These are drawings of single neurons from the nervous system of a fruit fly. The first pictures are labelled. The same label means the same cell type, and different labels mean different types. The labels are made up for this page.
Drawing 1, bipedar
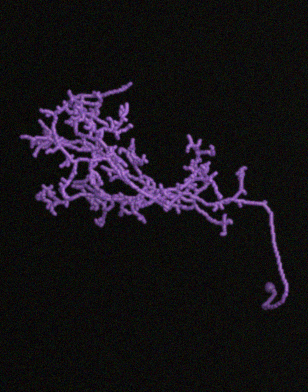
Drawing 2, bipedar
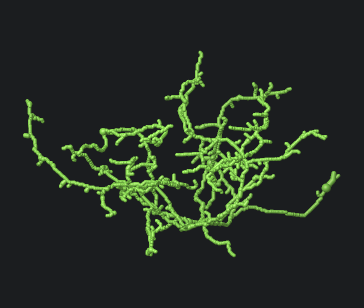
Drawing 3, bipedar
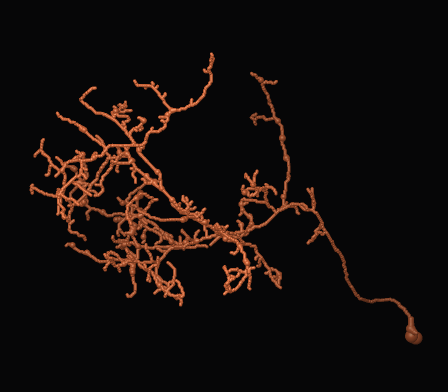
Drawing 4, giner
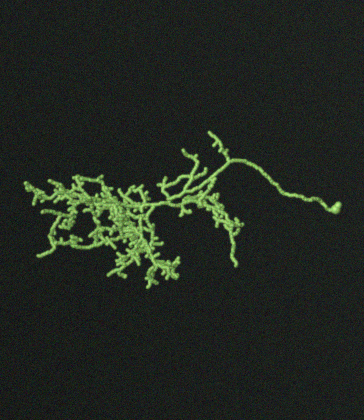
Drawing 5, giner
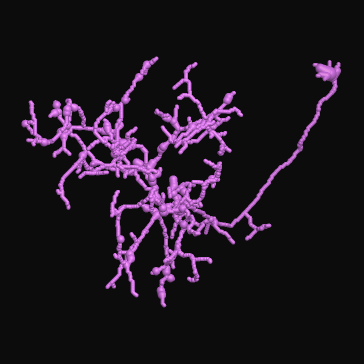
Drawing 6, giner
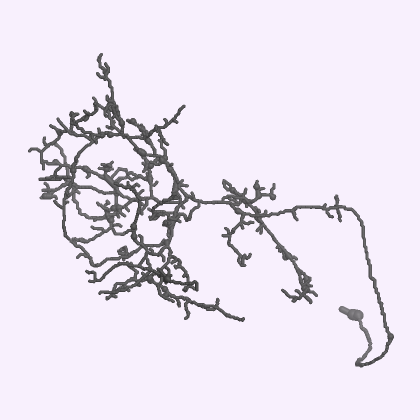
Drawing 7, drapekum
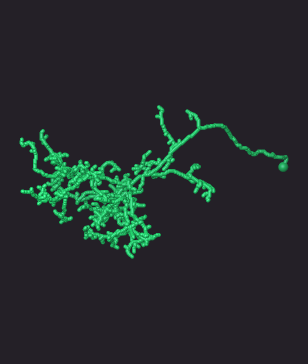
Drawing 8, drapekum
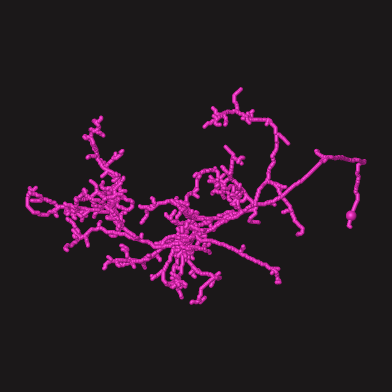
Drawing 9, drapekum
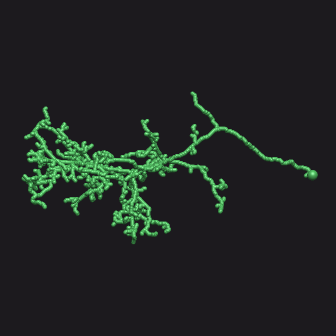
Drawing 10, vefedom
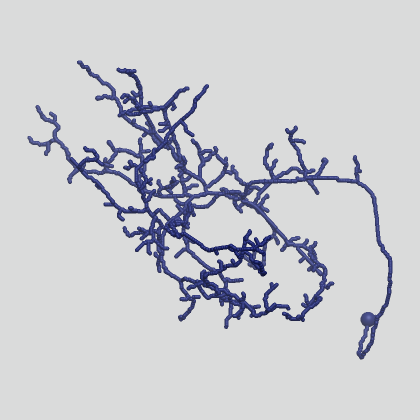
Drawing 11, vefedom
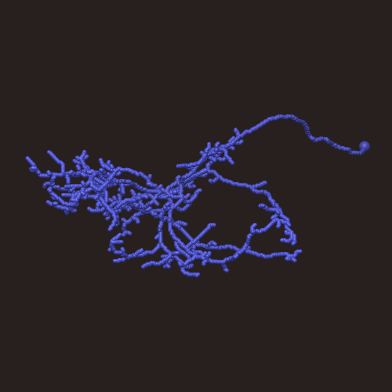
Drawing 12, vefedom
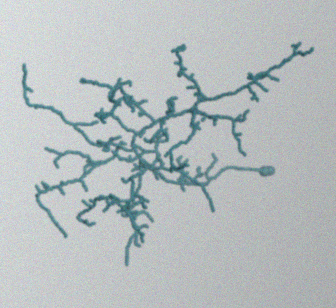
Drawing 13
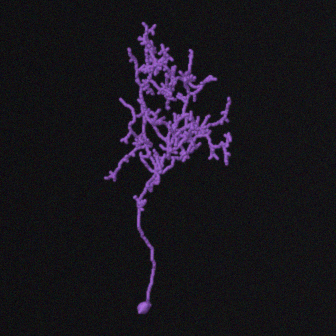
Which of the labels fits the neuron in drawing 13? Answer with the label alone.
drapekum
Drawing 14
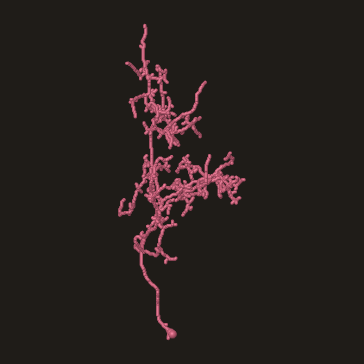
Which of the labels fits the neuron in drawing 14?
drapekum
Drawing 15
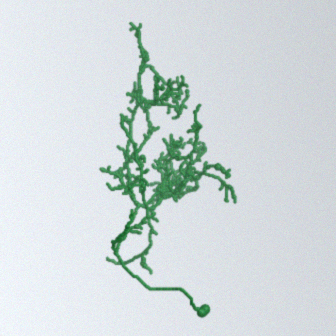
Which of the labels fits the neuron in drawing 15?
drapekum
